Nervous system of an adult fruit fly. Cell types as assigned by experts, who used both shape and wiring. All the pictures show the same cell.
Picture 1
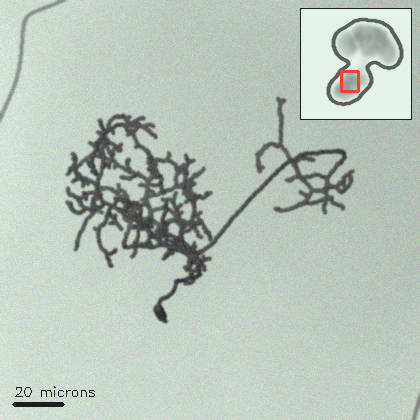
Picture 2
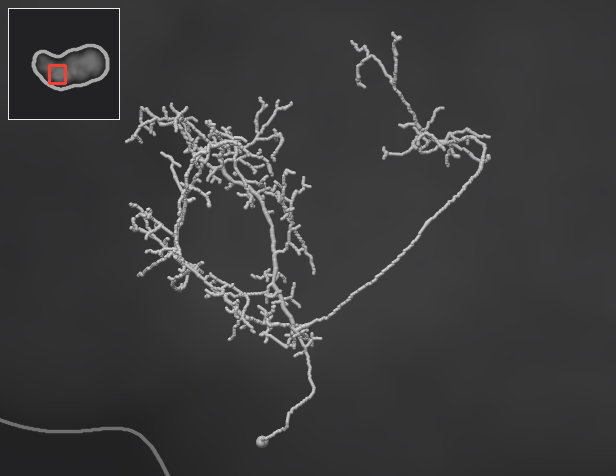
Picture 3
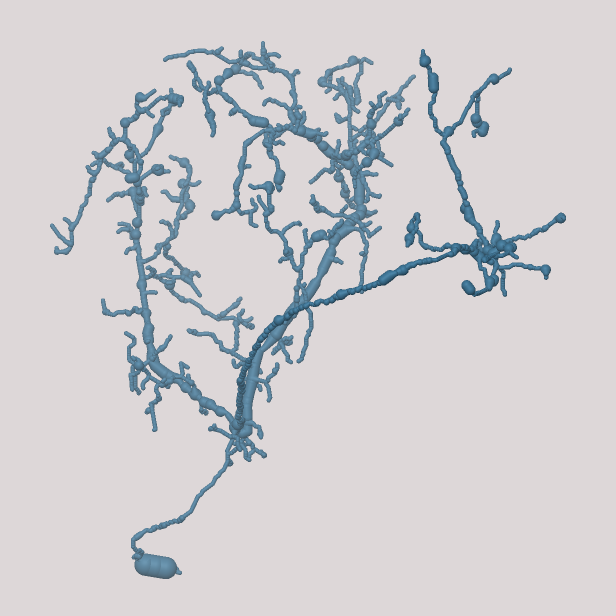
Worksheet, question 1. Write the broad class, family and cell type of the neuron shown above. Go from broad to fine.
nerve-cord intrinsic neuron; hemilineage 06B; IN06B063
